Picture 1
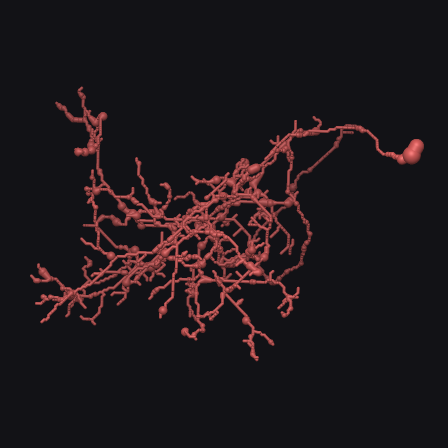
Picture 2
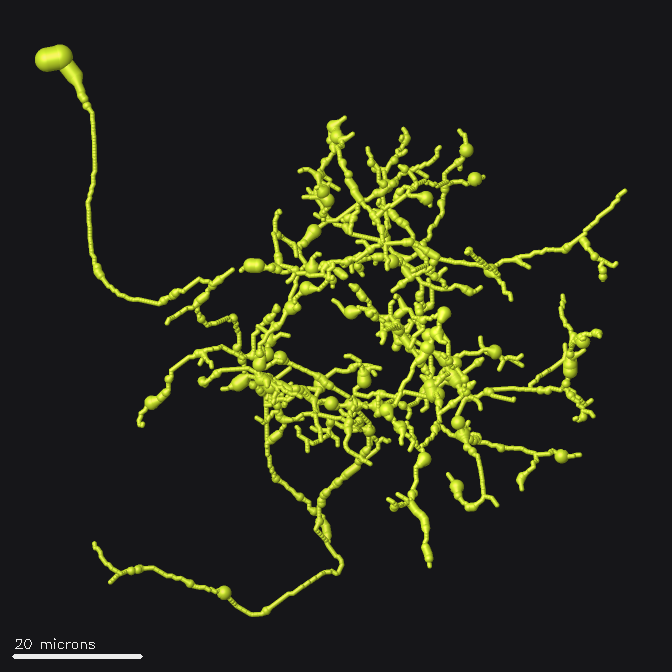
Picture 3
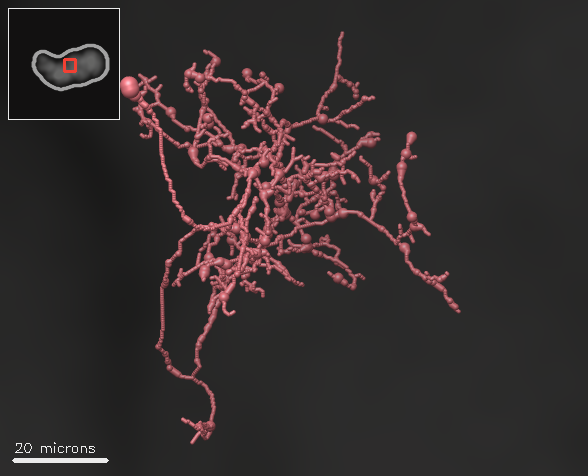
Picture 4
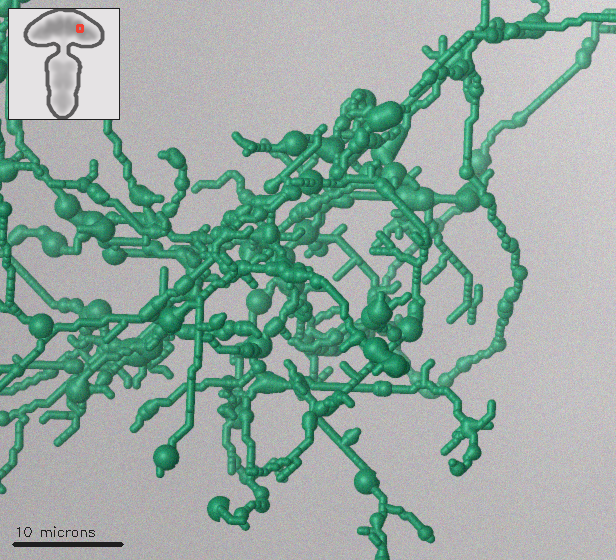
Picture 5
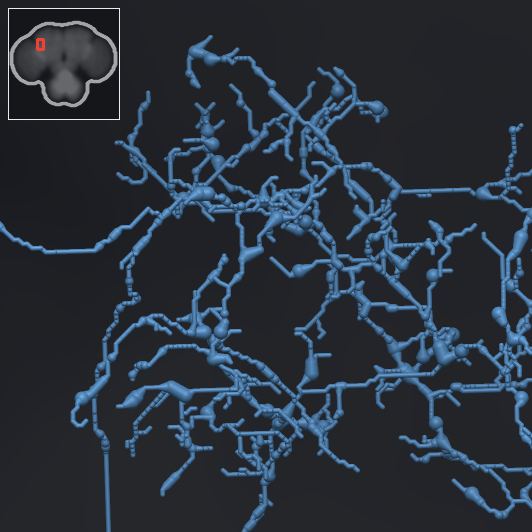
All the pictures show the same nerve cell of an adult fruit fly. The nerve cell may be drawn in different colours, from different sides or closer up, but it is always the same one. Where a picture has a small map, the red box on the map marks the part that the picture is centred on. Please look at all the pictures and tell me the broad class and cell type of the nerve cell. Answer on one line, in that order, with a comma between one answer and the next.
central-brain intrinsic neuron, PVLP001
